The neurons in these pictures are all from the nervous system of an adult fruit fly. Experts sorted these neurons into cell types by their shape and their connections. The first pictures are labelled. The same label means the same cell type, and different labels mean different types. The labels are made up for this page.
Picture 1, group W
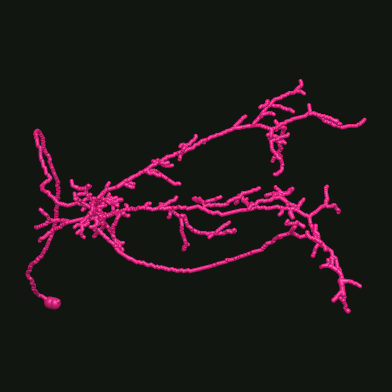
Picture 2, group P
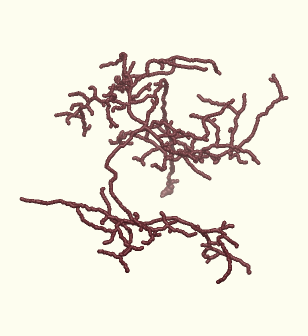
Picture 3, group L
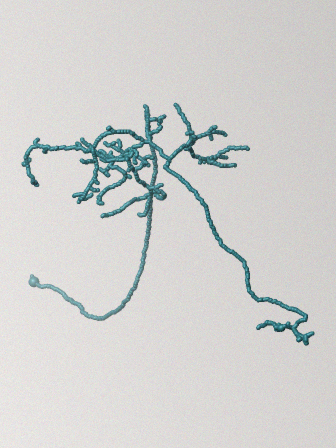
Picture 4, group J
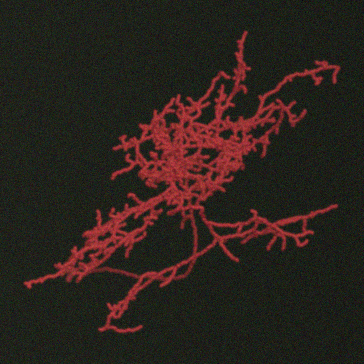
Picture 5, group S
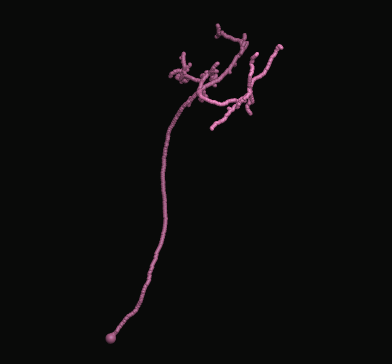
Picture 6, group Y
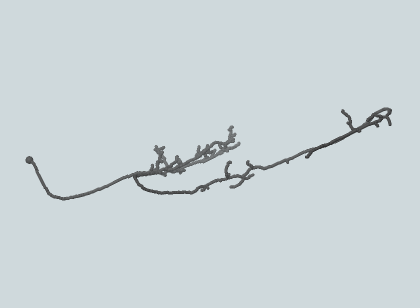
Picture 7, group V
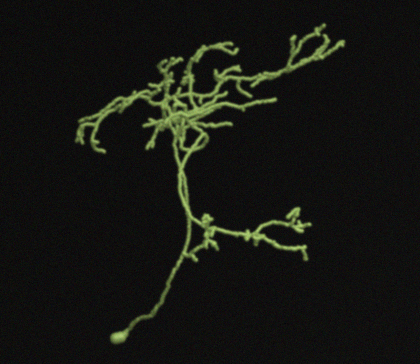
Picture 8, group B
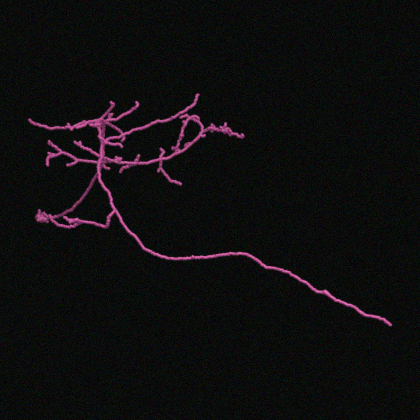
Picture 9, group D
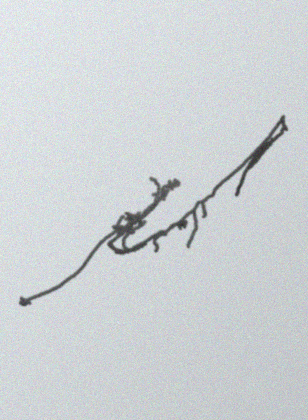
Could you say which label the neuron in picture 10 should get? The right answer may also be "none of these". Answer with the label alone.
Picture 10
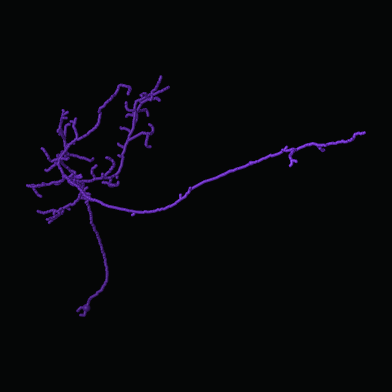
group B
